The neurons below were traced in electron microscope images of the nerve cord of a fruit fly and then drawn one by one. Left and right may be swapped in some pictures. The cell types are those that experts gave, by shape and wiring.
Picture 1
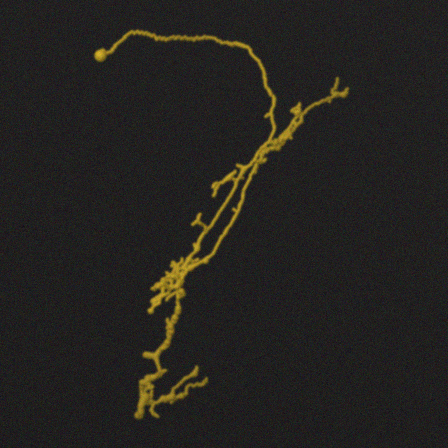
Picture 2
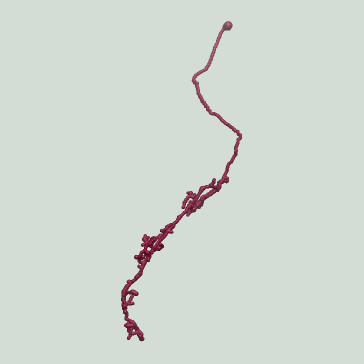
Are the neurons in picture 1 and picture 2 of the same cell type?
yes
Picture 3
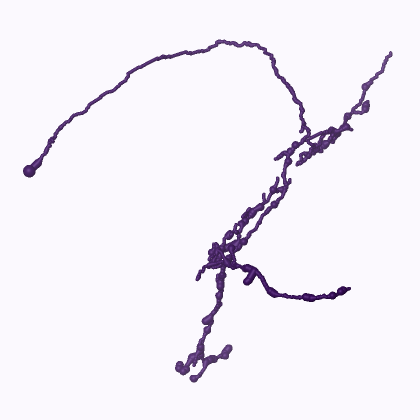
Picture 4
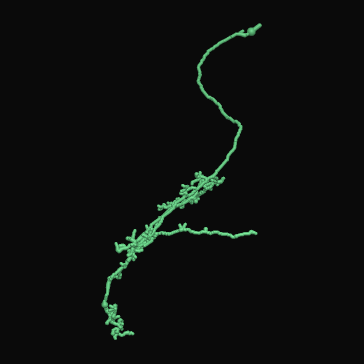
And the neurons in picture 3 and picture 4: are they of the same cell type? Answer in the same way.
yes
